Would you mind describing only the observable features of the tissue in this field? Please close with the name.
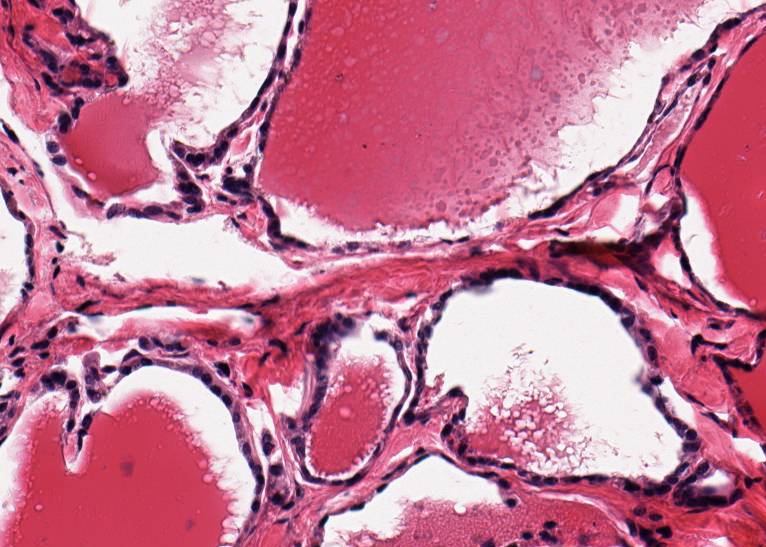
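Here you've got large follicles, rounded to irregular, with thin partitions between them filling the field. Each has a single layer of flattened to low cuboidal cells with small, dark, oval, fairly uniform nuclei. Follicle sizes vary, a smaller one sitting at lower centre. It's thyroid.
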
